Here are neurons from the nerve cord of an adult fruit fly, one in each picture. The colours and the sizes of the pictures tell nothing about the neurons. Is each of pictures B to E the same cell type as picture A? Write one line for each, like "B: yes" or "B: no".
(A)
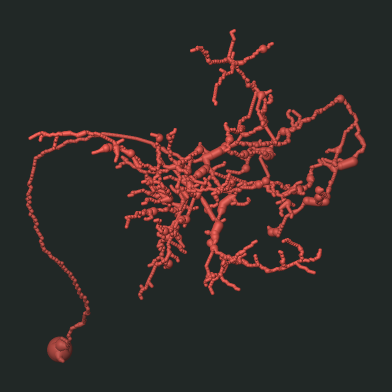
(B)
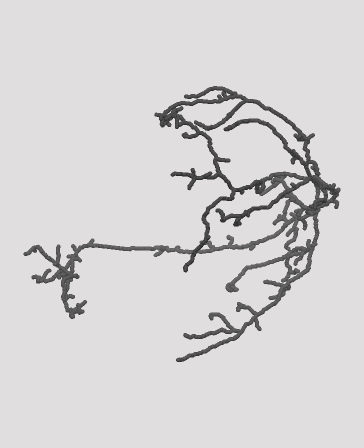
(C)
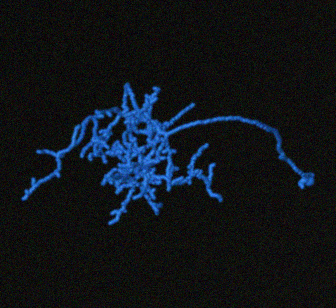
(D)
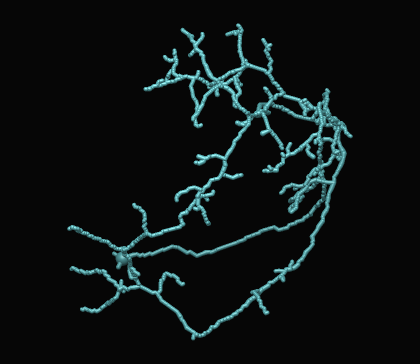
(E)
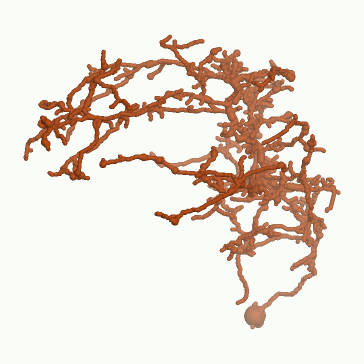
B: no
C: yes
D: no
E: no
